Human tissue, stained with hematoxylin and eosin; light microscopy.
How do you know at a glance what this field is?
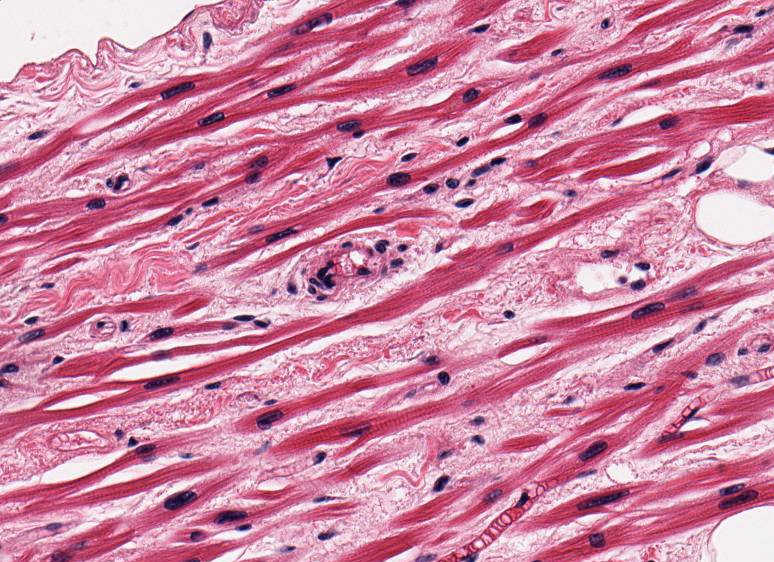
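Myocardium. Fibres: long, deep pink, parallel, diagonal from lower left to upper right across the whole field. Nuclei: elongated ovals, central in the fibres.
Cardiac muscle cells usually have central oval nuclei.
Arrangement: parallel fibres, not concentric rings around a lumen.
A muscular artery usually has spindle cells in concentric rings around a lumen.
Between fibres: pale, loose, wispy pink connective tissue.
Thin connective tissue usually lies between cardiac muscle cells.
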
